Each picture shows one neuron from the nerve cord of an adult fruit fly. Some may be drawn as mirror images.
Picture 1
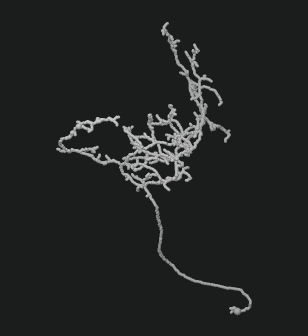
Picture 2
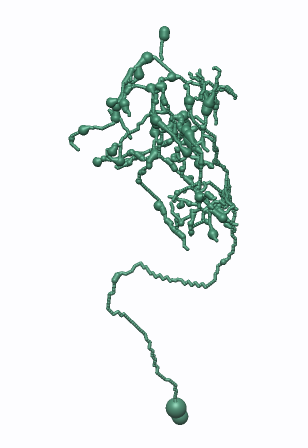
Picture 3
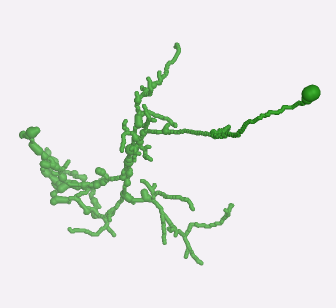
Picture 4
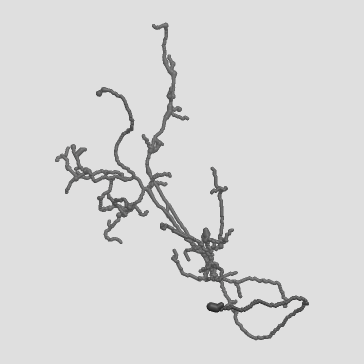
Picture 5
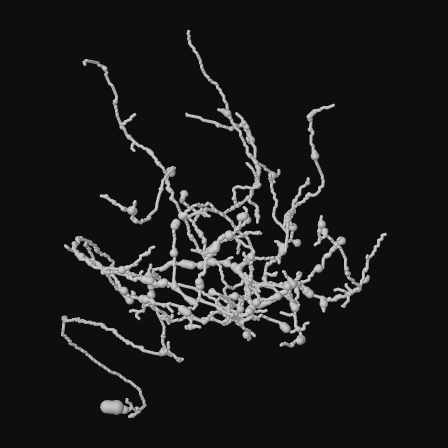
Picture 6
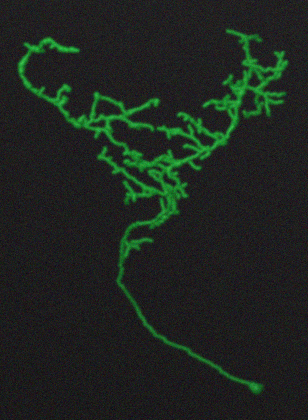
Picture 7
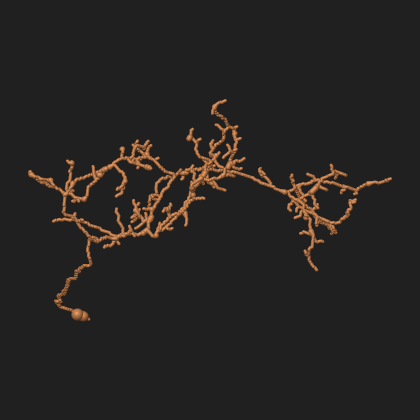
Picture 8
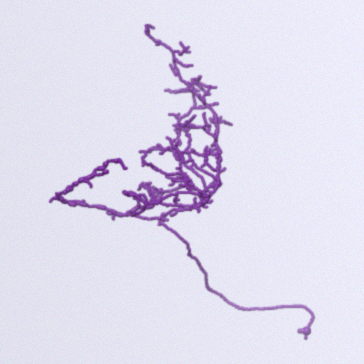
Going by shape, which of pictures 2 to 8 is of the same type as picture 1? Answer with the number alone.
6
